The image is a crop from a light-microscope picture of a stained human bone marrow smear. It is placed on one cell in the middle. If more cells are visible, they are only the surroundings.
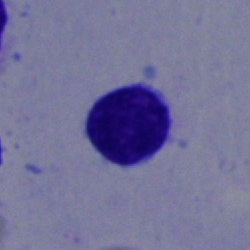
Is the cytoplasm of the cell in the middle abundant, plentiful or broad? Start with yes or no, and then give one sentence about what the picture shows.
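No. Almost no cytoplasm is visible around the nucleus.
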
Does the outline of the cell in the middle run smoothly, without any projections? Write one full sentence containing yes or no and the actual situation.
Yes, the edge of this cell is smooth and even.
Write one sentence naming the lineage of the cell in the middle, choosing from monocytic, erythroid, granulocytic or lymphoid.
The central cell's lineage is lymphoid.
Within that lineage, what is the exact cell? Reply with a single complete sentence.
By type, the central cell of the crop is a lymphocyte.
